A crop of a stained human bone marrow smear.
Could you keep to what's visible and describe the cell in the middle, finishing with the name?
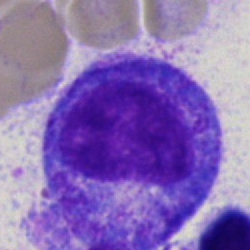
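Notice the dark purple chromatin, with small paler patches scattered through it. Around the nucleus the cytoplasm stains deep blue, with a paler zone just below the nucleus. Purple-magenta granules crowd most thickly in the lower cytoplasm. This is a promyelocyte.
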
